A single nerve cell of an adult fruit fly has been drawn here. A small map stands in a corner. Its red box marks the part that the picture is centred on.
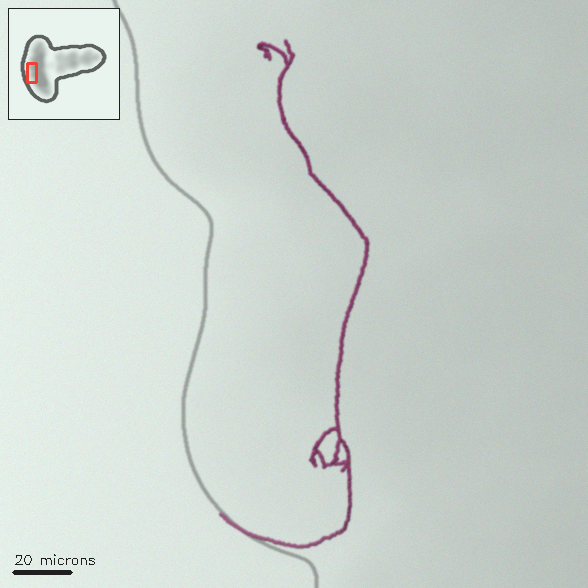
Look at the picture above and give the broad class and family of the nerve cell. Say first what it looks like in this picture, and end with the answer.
No cell body is drawn. By the scale bar it is about 180 microns tall in this view. There are a dozen or fewer branch ends. Its broad class is sensory neuron entering the brain. The name of its family is class olfactory.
